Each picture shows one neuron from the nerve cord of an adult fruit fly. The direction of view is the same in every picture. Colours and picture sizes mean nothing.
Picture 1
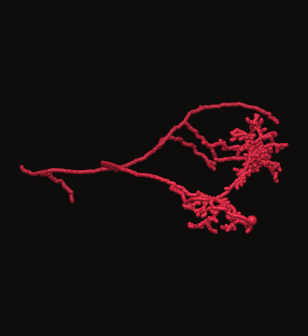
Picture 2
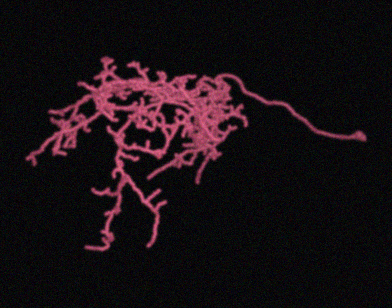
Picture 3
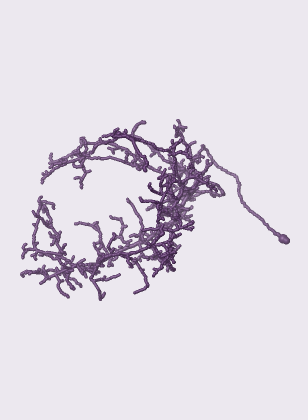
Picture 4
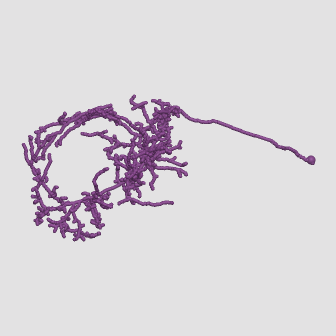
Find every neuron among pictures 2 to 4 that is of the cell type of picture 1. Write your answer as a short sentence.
None of them is of the same cell type.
